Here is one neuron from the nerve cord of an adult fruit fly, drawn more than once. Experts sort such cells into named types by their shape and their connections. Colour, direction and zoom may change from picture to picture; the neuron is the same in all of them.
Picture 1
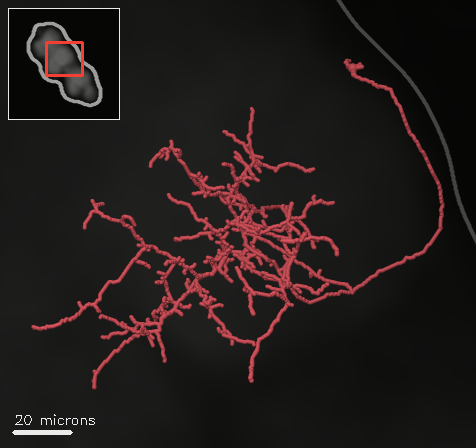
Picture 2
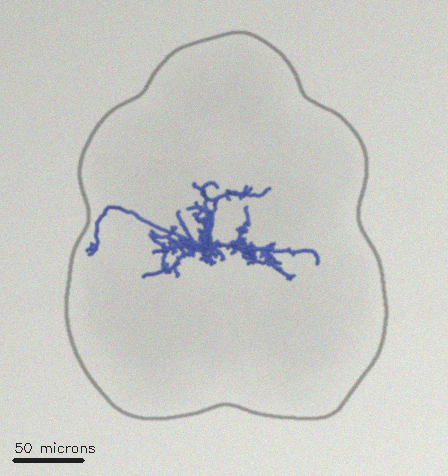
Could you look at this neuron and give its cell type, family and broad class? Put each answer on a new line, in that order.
IN11A035
hemilineage 11A
nerve-cord intrinsic neuron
